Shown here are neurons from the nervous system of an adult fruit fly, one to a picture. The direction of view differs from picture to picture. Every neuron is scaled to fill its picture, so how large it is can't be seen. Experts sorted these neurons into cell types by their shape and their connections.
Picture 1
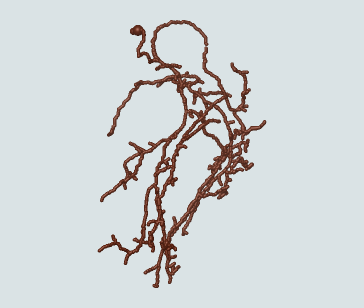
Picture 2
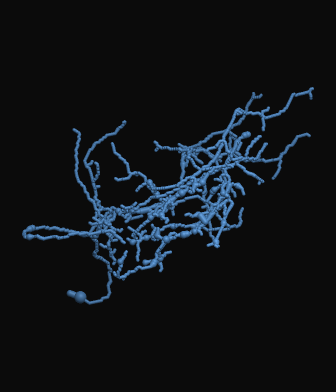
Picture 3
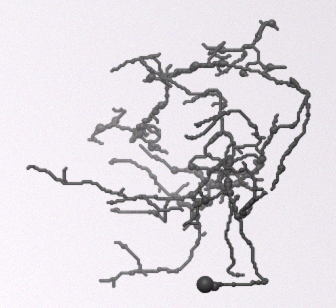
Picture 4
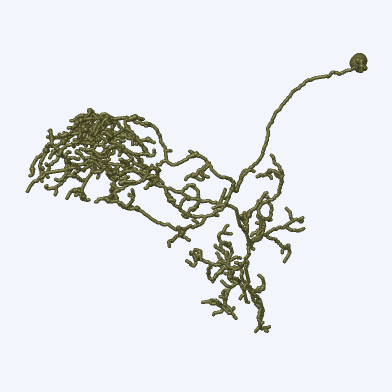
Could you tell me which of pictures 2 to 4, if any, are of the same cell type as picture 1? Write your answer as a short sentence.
Picture 2 and picture 3 are of the same cell type.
